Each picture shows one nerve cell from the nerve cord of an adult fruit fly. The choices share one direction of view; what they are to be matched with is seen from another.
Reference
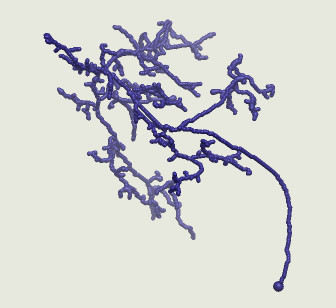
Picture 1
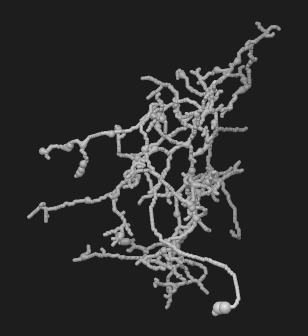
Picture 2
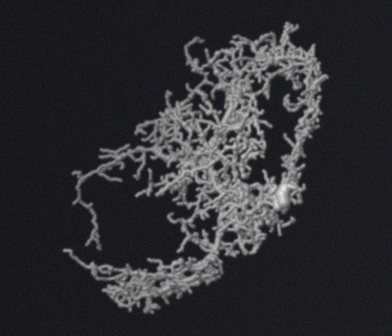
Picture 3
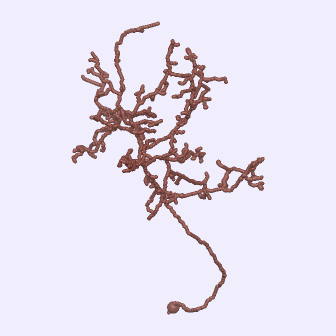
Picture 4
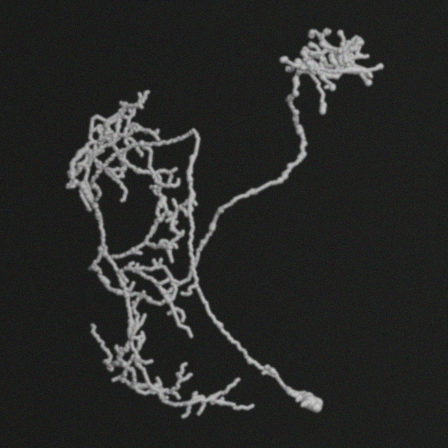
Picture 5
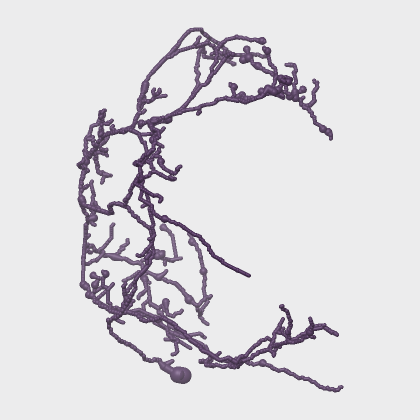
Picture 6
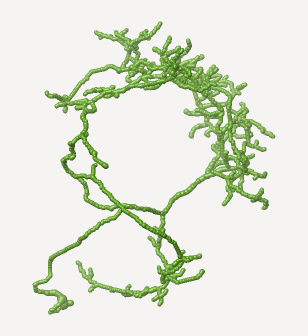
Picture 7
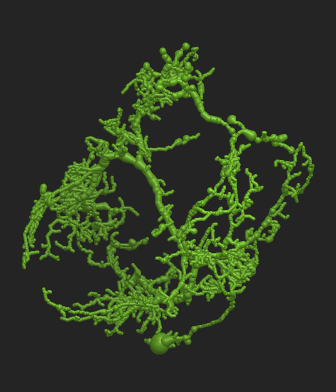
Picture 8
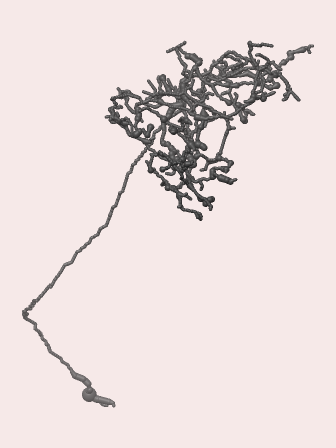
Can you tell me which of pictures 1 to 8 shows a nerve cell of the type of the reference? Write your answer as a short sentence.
Picture 3 is of the same cell type.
